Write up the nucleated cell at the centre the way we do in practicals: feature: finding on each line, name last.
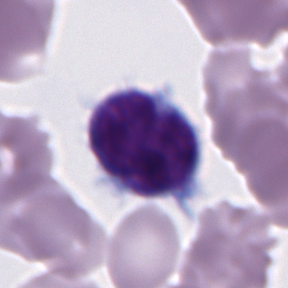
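Nucleus: pretty much fills the whole cell
Chromatin: dark purple, densely clumped
Cytoplasm: only a very thin rim around the nucleus
Edge: fine hair-like projections sticking out around much of it
What it is: a hairy cell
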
